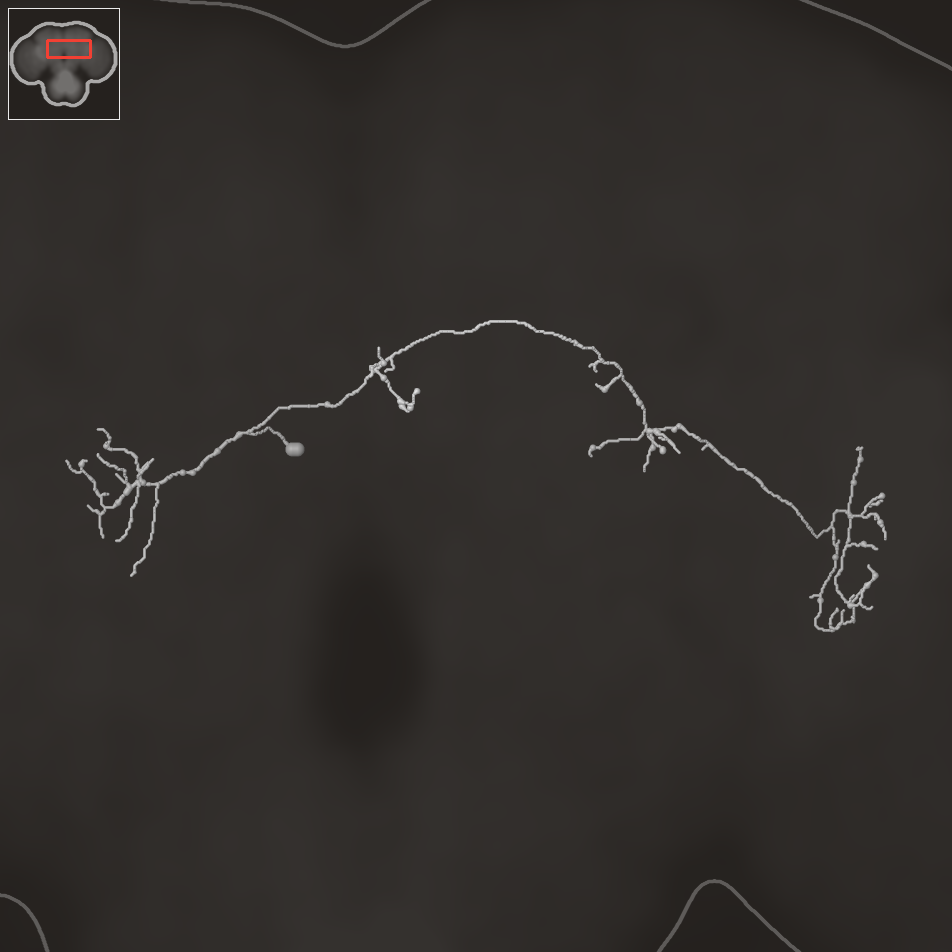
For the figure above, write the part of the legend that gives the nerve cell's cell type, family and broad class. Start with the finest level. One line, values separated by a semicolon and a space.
LoVC26; hemilineage DM6_posterior; visual centrifugal neuron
